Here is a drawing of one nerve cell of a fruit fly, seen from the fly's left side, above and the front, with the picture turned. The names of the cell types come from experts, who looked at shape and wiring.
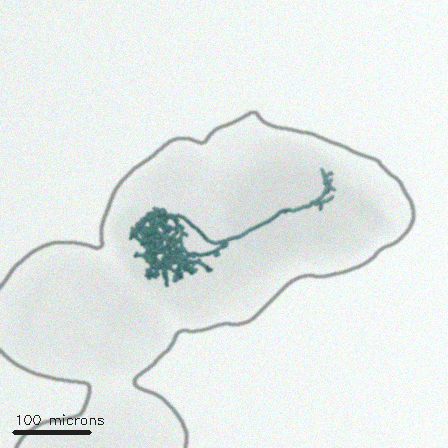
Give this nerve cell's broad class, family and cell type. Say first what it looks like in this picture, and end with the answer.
From left to right in the picture it spans about 250 microns. In this view it is wider than it is tall. It is a central-brain intrinsic neuron. Its family is hemilineage VLPa1_medial. The cell type is CB1085.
